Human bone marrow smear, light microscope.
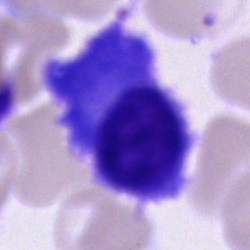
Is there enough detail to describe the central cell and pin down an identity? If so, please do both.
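The cell has an irregular outline with ragged, bumpy margins. Its nucleus lies off-centre, toward the lower right. The nucleus stains a deeper purple than the cytoplasm, in which no granules are visible. This is a plasma cell.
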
